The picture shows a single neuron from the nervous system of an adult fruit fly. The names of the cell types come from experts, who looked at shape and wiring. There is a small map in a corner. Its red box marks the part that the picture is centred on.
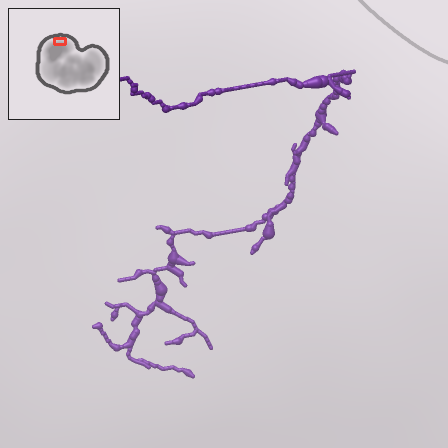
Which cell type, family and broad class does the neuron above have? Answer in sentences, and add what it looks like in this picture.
Its cell type is SNta34. The name of its family is class mechanosensory tactile. It is a sensory neuron entering the nerve cord. The drawing shows no cell body. In this view it is about as wide as it is tall.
